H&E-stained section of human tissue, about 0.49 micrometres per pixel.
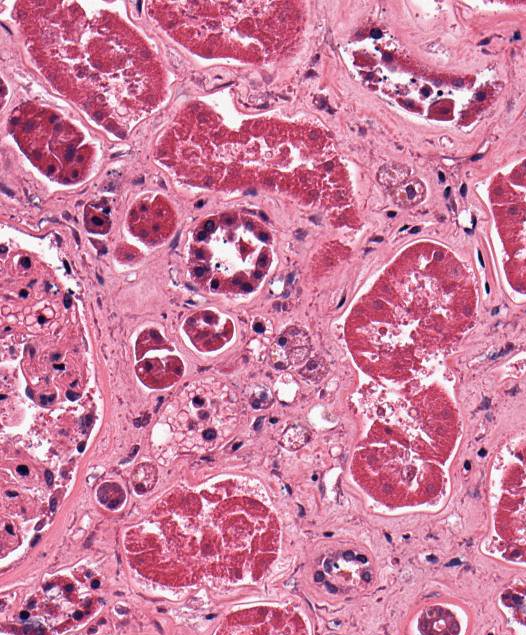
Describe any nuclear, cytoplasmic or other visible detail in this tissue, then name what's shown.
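The larger tubules are lined by cells with abundant, deeply eosinophilic, granular cytoplasm and small, round, darkly stained nuclei. Near the centre, several small tubules have a single layer of cuboidal cells around a small lumen. Clear retraction clefts separate epithelium from surrounding basement membrane in several tubules, especially at the upper left. This is renal cortex.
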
